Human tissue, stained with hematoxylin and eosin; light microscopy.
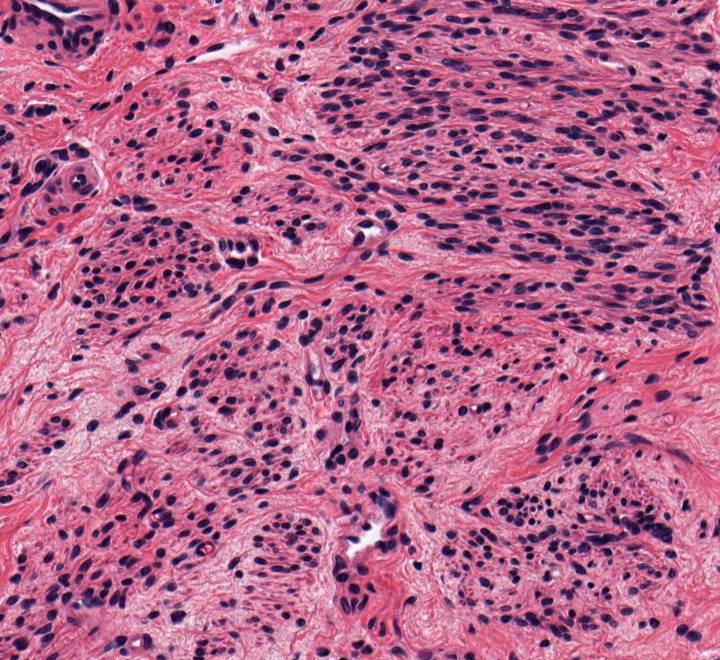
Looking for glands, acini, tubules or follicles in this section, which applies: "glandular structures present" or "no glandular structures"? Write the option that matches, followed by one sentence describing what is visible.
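No glandular structures. No glands or epithelial surface are present anywhere in the field.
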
